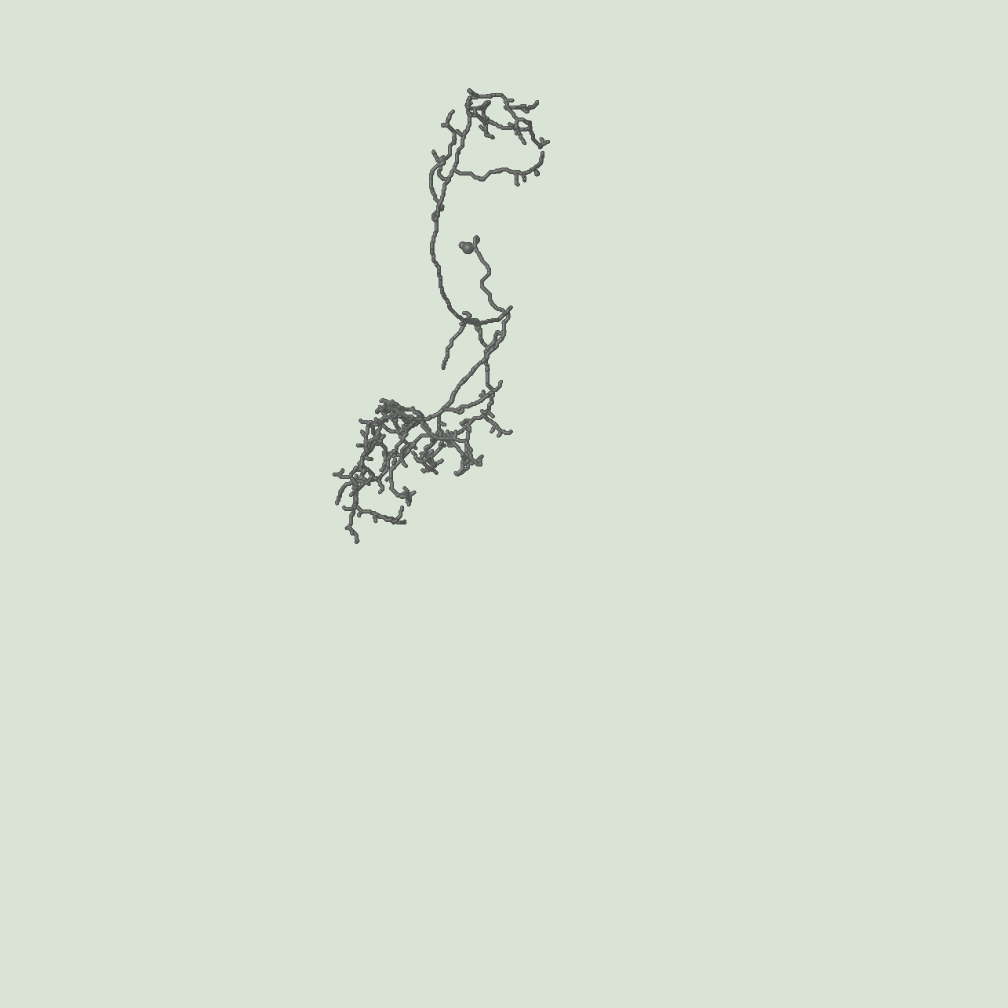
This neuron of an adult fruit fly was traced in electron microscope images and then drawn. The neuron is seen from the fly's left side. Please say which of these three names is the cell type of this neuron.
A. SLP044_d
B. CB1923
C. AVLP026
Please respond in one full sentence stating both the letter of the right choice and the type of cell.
Cell type AVLP026, option C, is the one the neuron has.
